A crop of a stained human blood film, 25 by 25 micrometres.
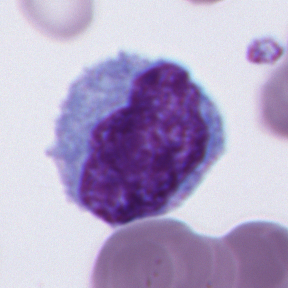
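Monocyte, central cell, about 15 micrometres across. The nucleus, about 15 by 10 micrometres and filling about 60% of the cell's area, lies toward the right, leaving the widest band of cytoplasm on the left. The chromatin is purple and loosely patterned, with lighter gaps between darker strands. The cytoplasm is pale greyish-blue, with only a fine, dusty texture and no coarse granules.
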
